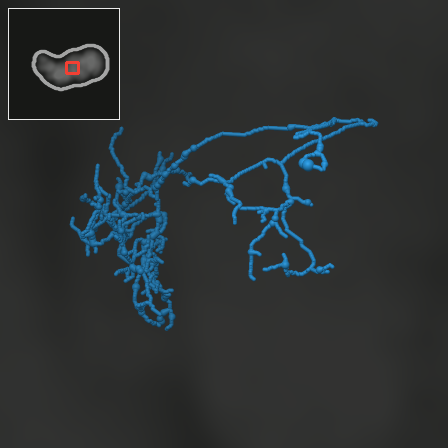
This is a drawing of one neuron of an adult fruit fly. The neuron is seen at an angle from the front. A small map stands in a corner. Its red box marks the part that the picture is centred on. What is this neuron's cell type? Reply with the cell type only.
AVLP232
